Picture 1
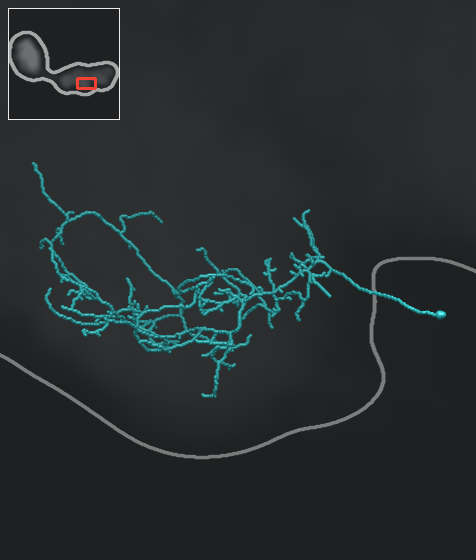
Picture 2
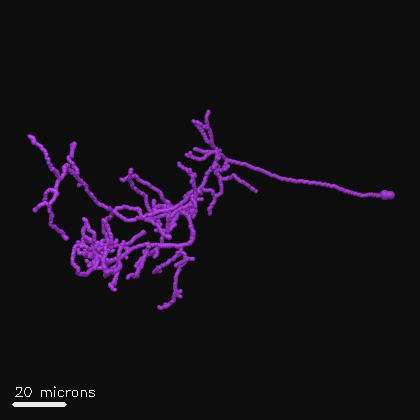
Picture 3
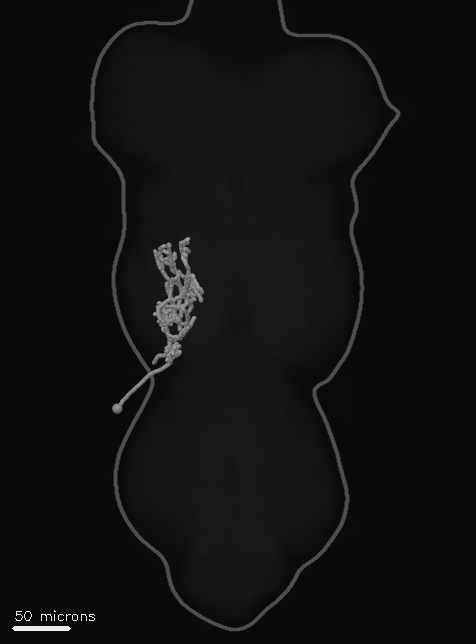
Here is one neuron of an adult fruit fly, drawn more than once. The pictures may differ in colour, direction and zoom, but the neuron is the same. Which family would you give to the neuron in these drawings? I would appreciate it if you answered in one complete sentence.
What the neuron belongs to is the family hemilineage 20A.22A.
